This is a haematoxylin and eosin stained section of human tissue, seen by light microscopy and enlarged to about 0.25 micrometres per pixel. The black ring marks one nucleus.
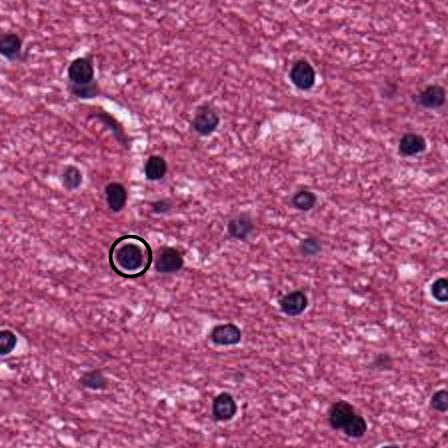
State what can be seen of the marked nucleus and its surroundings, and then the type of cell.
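The nucleus is round, with a smooth, sharply defined outline. The nucleus is stained a dense, fairly even dark purple throughout. The cell lies right beside another nucleus to its right, set in a fine, fibrillary pink background. It is an oligodendrocyte.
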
